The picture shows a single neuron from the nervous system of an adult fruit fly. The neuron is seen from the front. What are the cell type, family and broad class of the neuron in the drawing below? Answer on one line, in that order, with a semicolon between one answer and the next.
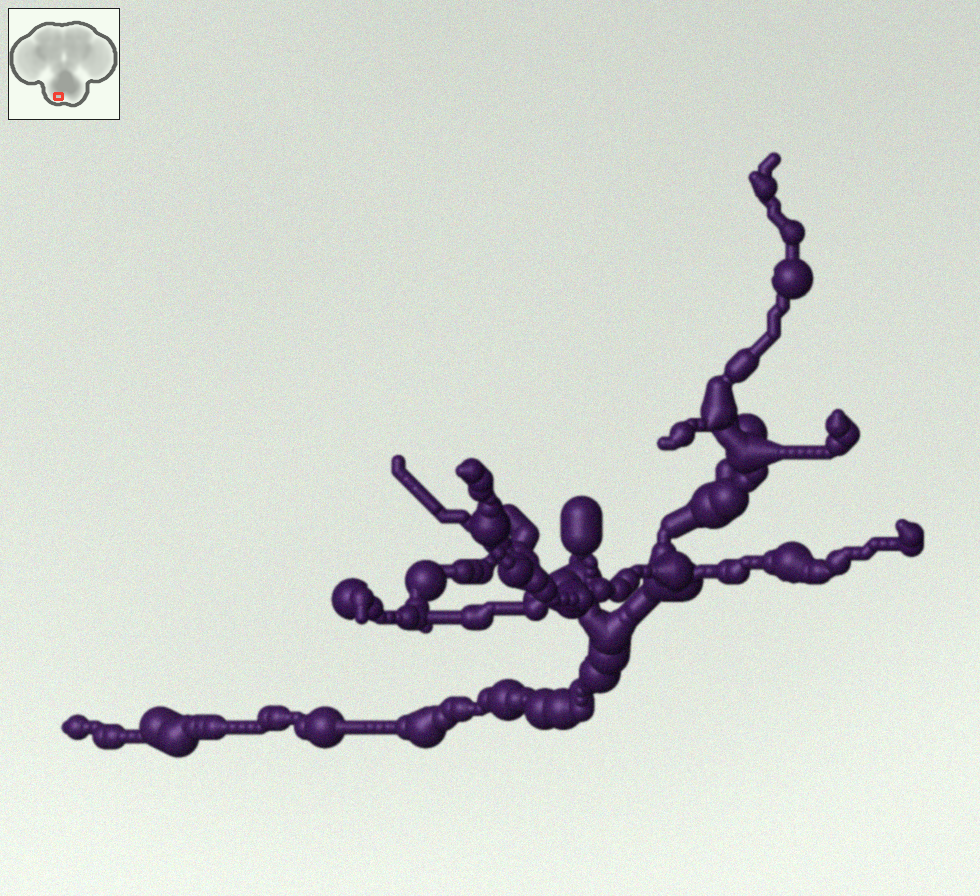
SNta21; class mechanosensory tactile; sensory neuron entering the nerve cord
